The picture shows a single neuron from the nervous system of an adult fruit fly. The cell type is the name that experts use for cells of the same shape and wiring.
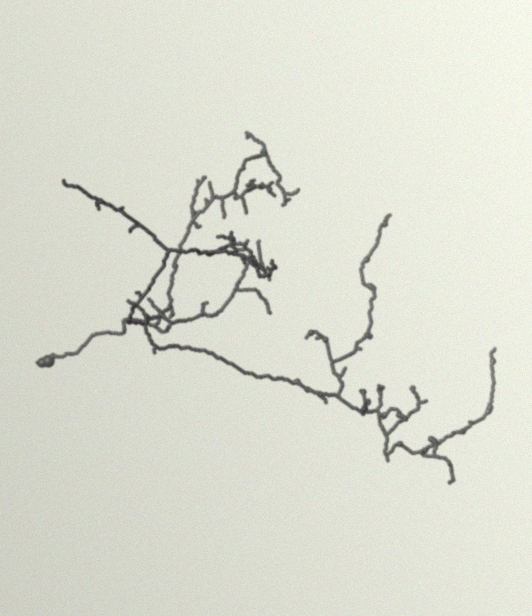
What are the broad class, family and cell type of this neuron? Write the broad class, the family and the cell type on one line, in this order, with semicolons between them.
central-brain intrinsic neuron; hemilineage PSp3; IB087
